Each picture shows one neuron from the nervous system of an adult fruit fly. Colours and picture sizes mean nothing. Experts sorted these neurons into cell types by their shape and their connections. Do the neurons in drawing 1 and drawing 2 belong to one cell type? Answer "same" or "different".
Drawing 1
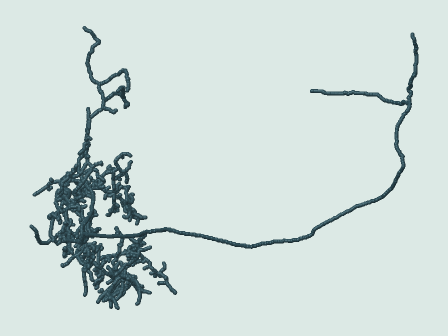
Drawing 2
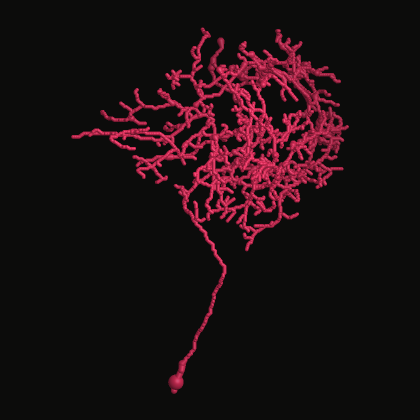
different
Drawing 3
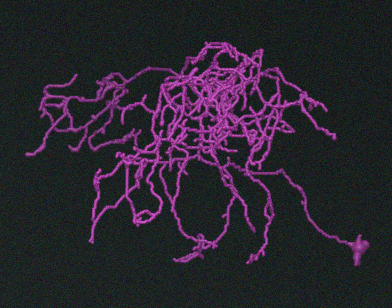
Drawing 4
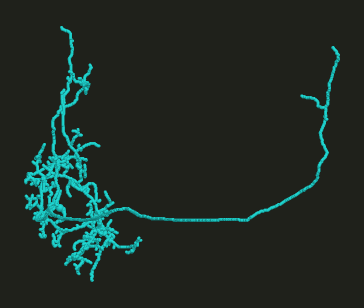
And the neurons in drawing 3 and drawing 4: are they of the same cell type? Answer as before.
different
